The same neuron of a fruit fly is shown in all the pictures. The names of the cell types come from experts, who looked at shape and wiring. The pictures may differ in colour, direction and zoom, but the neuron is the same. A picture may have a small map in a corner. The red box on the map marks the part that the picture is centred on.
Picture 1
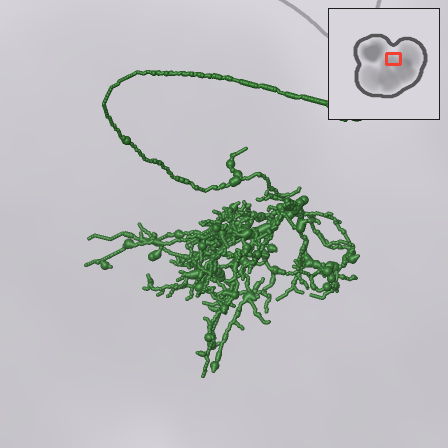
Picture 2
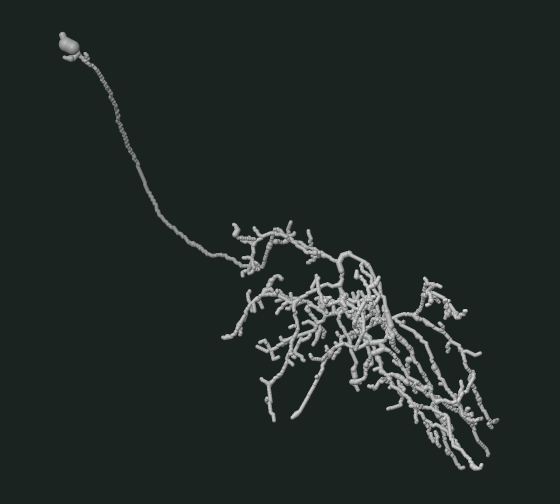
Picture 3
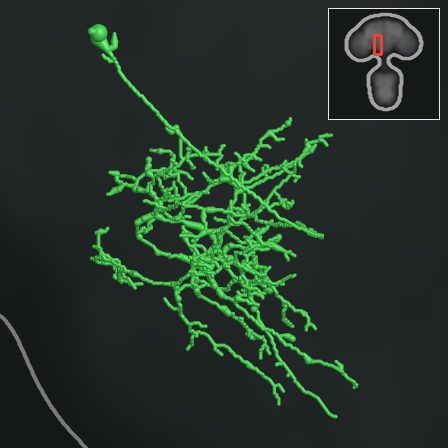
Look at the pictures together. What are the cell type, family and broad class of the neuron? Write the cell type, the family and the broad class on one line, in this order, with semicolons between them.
AMMC033; hemilineage MD3; central-brain intrinsic neuron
